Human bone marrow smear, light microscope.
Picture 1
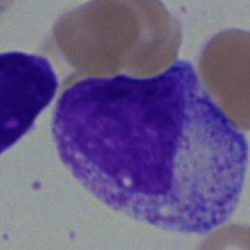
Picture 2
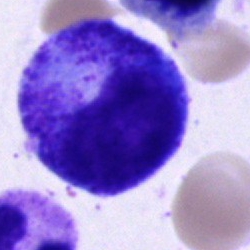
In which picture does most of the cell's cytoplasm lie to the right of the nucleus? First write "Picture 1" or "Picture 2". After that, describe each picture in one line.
Picture 1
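What picture 1 shows: The nucleus is a single large unlobed mass set toward the upper left of the cell.
What picture 2 shows: A dark nuclear mass fills the right and lower part of the cell.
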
